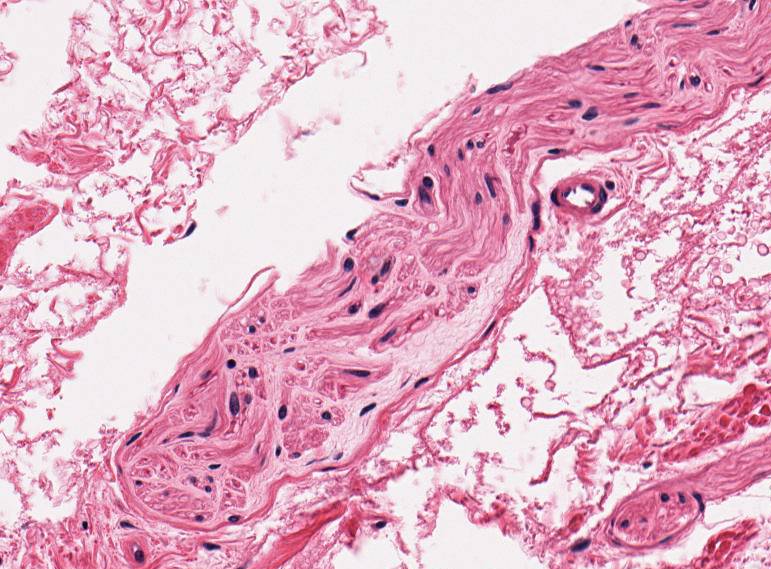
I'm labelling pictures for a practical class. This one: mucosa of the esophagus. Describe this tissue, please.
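A large, elongated nerve fascicle crosses the field diagonally from the lower left to the upper right. Its fibres follow a wavy course, and elongated, dark-staining nuclei are scattered among them. Near the lower-right corner lies a small, separate, oval bundle of fibres cut in cross section.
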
